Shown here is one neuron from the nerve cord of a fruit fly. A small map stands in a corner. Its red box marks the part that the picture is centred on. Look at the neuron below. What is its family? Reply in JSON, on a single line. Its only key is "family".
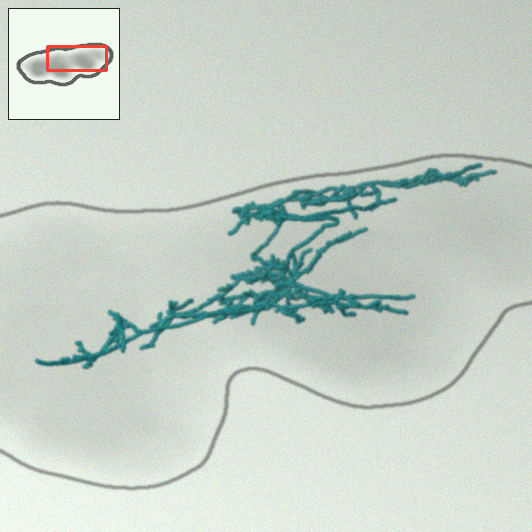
{"family": "hemilineage 19B"}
